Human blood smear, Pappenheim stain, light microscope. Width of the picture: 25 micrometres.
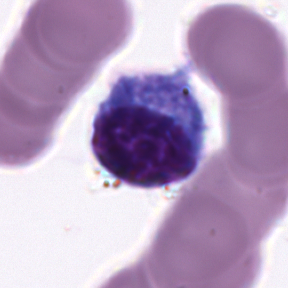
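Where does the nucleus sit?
It fills the lower part of the cell.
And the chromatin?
Dark purple and coarsely clumped.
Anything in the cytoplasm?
Just one small black dot, up in the upper right.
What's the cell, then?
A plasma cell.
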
